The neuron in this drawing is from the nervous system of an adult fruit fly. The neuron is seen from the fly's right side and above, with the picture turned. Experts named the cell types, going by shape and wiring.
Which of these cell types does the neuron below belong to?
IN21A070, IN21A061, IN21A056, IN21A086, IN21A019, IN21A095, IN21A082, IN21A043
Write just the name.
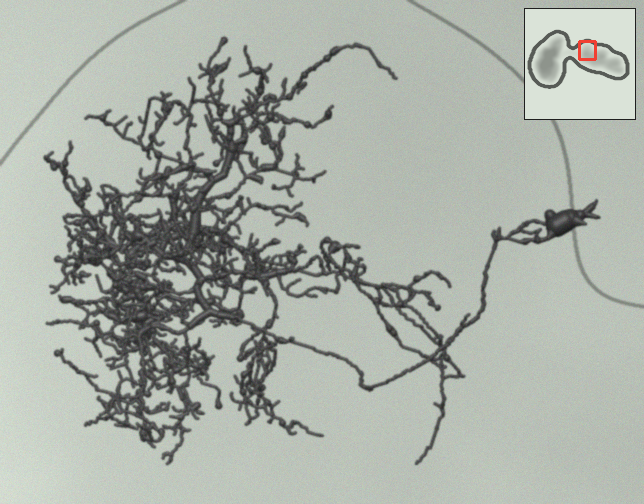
IN21A019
